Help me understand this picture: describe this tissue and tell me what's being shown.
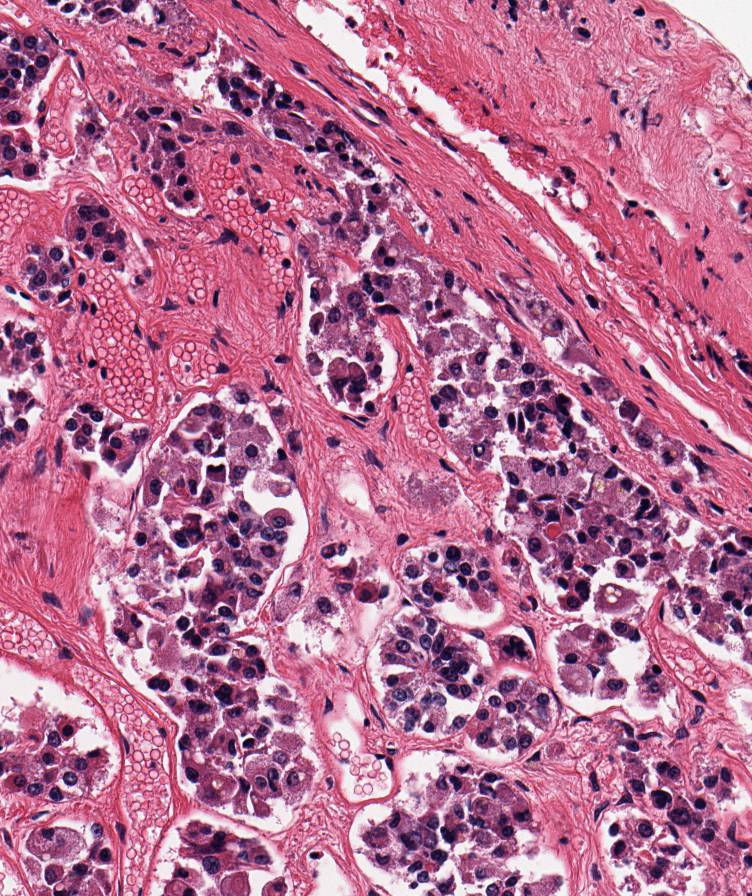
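See the cell nests filling most of the field, parted by thin fibrous septa. The septa hold thin-walled vessels crammed with red blood cells, clearest on the left. Notice the abundant granular pink-to-purple cytoplasm and round dark nuclei, some distinctly larger than their neighbours. It's pituitary.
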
